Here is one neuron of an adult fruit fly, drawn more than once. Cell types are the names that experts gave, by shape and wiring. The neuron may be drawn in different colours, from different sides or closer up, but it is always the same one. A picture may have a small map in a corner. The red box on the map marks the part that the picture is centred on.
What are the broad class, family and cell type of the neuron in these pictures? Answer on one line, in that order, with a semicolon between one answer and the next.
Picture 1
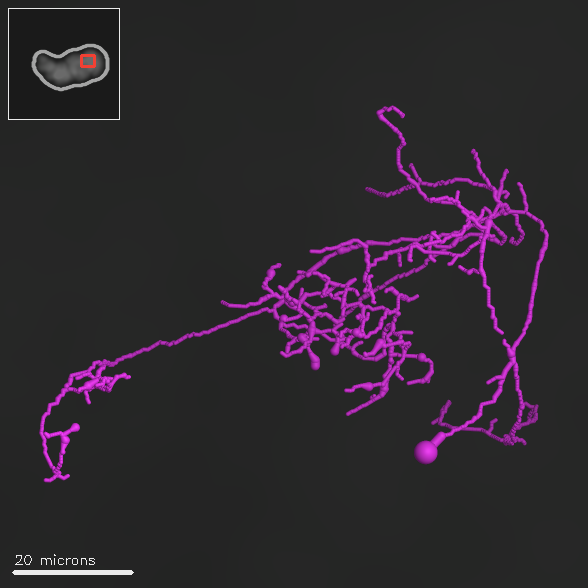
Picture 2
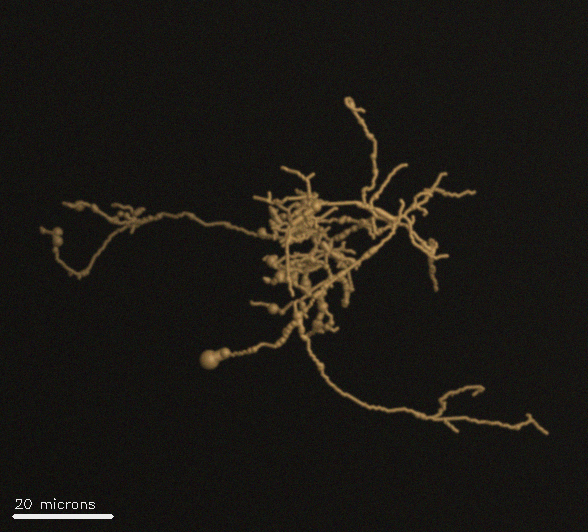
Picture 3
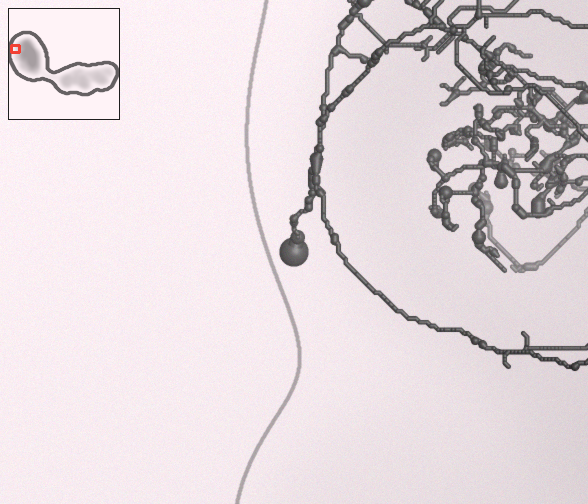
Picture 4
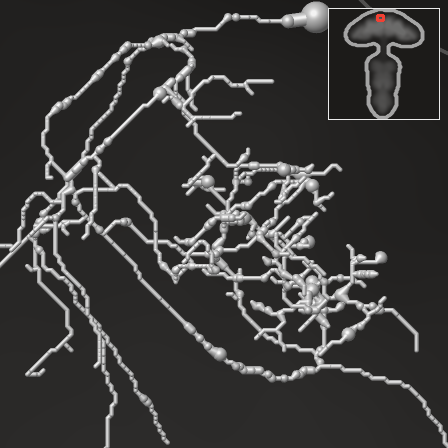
central-brain intrinsic neuron; class DAN; PAM08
